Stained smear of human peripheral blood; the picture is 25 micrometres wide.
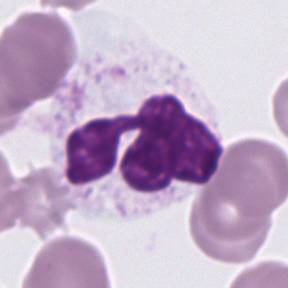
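Segmented neutrophil, the central cell of a stained human peripheral blood smear. Its cytoplasm is plentiful and very pale, almost colourless, with fine violet-pink granules scattered through it. No vacuoles are present in the cytoplasm, and no nucleoli are visible in the nucleus.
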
